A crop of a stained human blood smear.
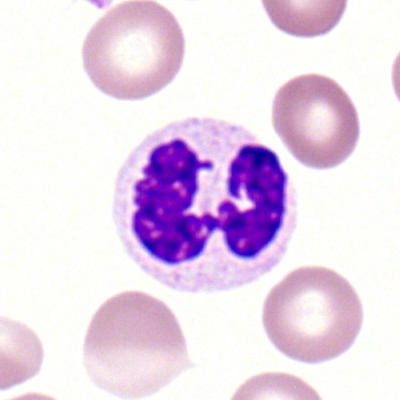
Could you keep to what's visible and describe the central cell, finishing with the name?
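Look at the smooth, round outline. Inside, two large nuclear lobes lie side by side, joined near the bottom by a narrow connection. The chromatin is coarse and clumped, dark purple with paler patches. This cell is a segmented neutrophil.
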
